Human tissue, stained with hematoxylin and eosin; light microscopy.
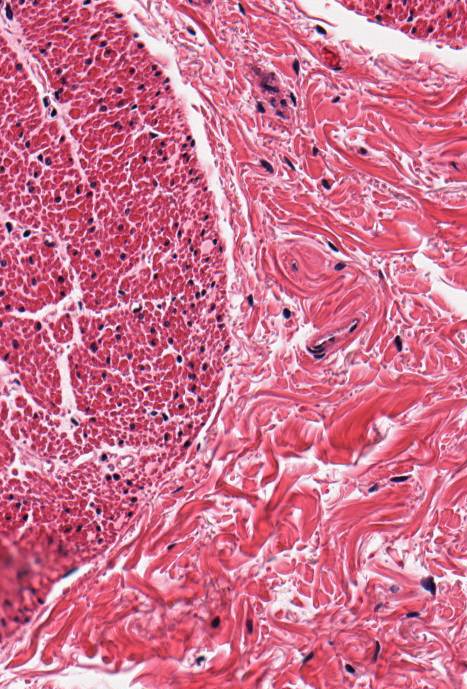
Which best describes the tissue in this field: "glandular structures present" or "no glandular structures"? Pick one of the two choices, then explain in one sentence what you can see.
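No glandular structures. No epithelium or glands are present anywhere in the field.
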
